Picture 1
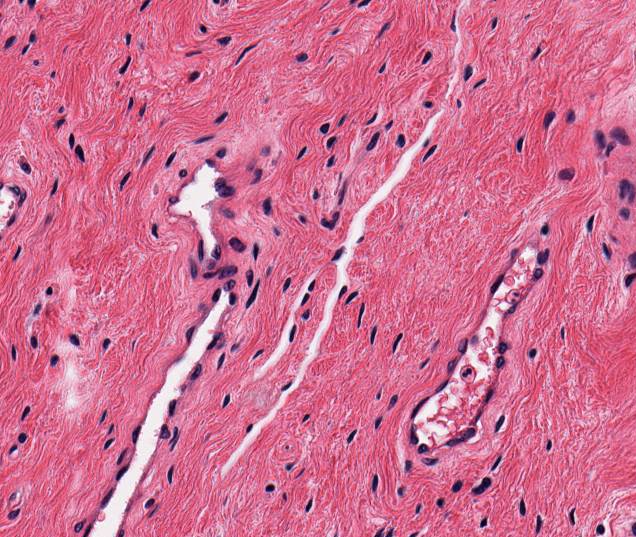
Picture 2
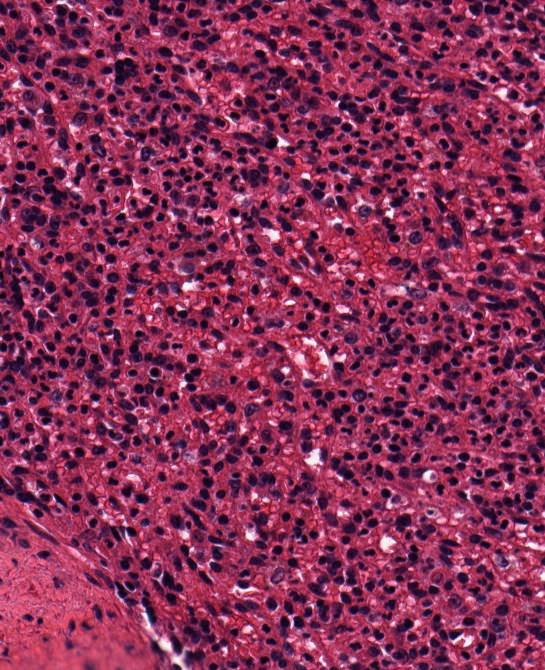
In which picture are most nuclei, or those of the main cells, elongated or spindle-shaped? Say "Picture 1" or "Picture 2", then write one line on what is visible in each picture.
Picture 1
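In picture 1: The nuclei scattered between the fibres are dark and mostly slender and spindle-shaped.
In picture 2: The nuclei of the sheeted cells are mostly round and darkly stained.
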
